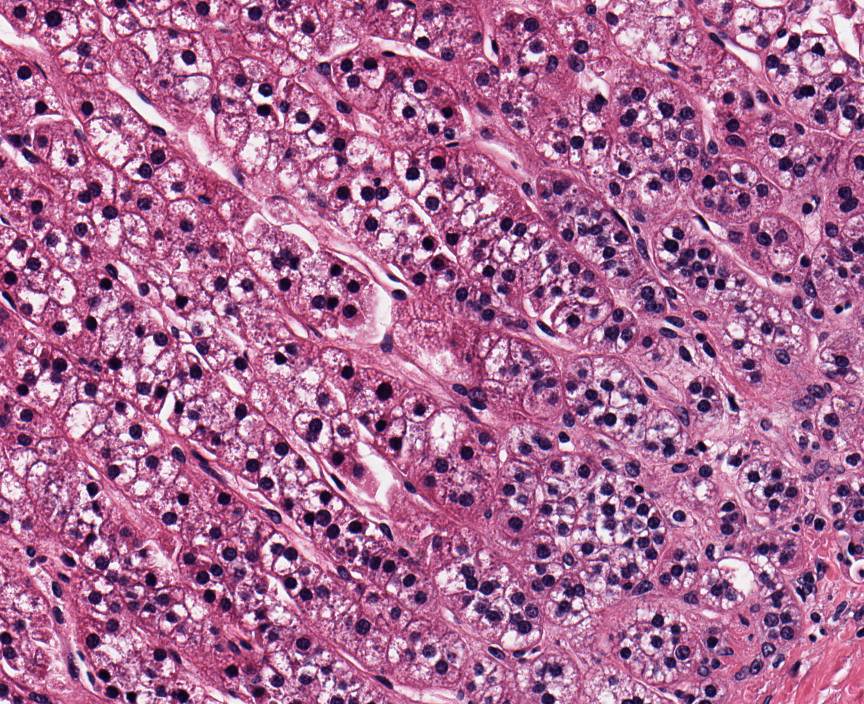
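Adrenal gland, haematoxylin and eosin stained section. Long parallel cords of cells cross the field diagonally from upper left to lower right. Most cells have pale, finely vacuolated, foamy cytoplasm and small, round, dark nuclei, mostly placed centrally. Thin slit-like vascular channels, lined by flattened, elongated nuclei, separate the cords.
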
